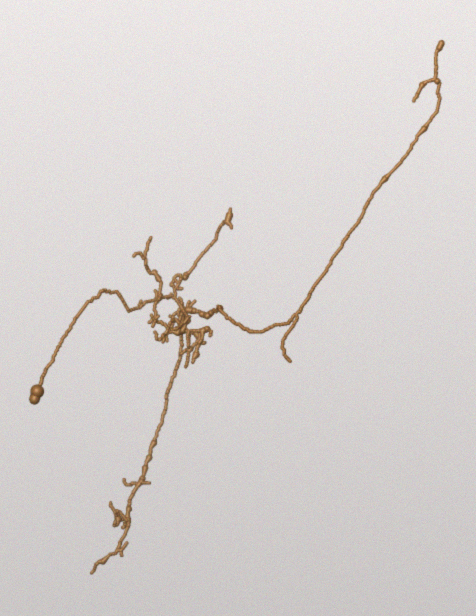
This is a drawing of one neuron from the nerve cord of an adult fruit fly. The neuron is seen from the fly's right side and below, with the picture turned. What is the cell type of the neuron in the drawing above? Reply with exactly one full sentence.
Typed by cell type, the neuron is IN10B052.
